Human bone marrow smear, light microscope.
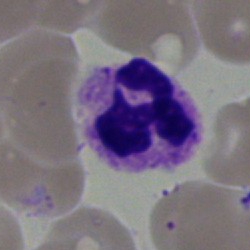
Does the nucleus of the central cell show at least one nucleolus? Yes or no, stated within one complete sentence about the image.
No, the cell has no nucleolus that can be seen.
